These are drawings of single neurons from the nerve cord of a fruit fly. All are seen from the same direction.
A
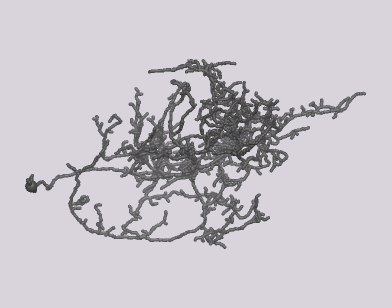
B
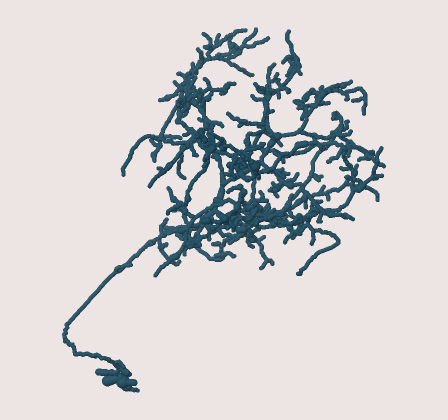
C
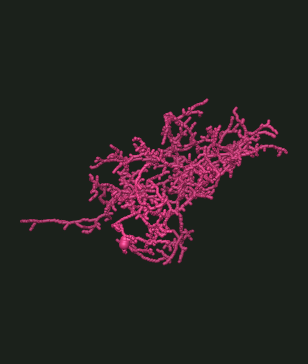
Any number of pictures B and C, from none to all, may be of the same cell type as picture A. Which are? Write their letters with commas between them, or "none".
C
